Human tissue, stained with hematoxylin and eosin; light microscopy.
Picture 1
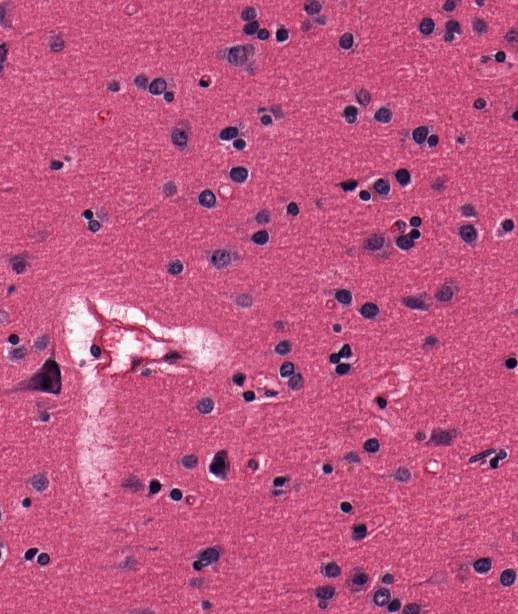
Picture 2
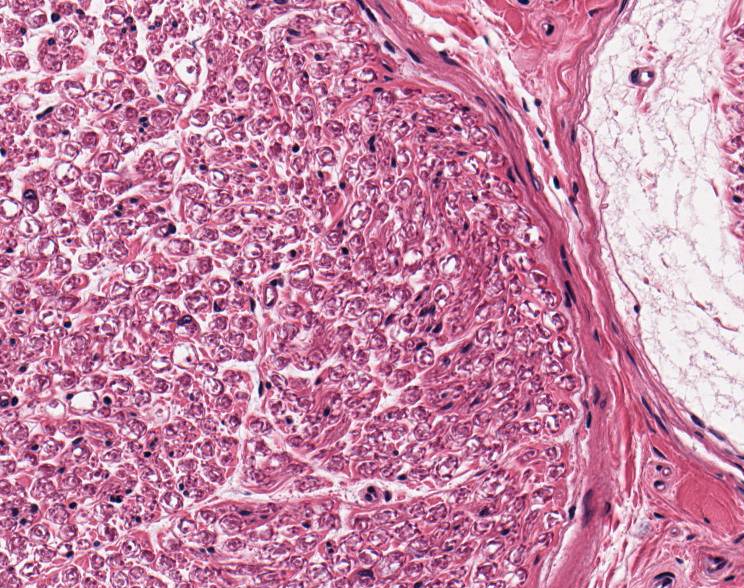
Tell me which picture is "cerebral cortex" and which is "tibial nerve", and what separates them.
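First, the assignment: picture 1 is cerebral cortex and picture 2 is tibial nerve. Next, overall pattern: picture 1 is a uniform pink, finely fibrillary neuropil with cells scattered through it and no organized units, while in picture 2 a large bundle of tightly packed round fibre profiles fills the left two-thirds of the field. Then the units themselves: several small round nuclei in picture 1 sit within clear perinuclear halos, whereas the fibres in picture 2 are cut across, each a small pink central core inside a paler ring. Then partitions: in picture 2, thin pale strands divide the fibres into small irregular groups, with small dark oval nuclei sparse between them. Vessels: picture 1 has small thin-walled capillaries in the middle of the field, just right of the larger vessel. Finally, absences: no epithelium or glands appear anywhere in picture 1.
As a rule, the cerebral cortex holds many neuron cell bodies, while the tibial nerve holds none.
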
